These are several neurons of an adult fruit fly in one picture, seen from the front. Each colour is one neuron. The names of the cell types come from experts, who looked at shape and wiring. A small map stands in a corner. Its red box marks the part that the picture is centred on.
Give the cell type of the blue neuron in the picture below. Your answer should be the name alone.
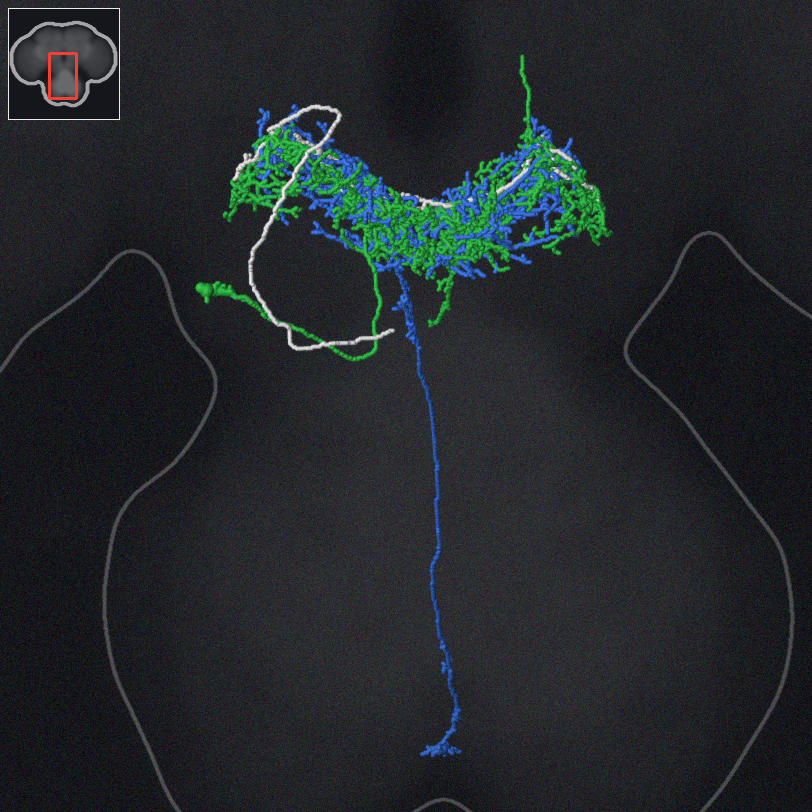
AN27X021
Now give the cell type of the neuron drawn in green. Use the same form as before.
GNG016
